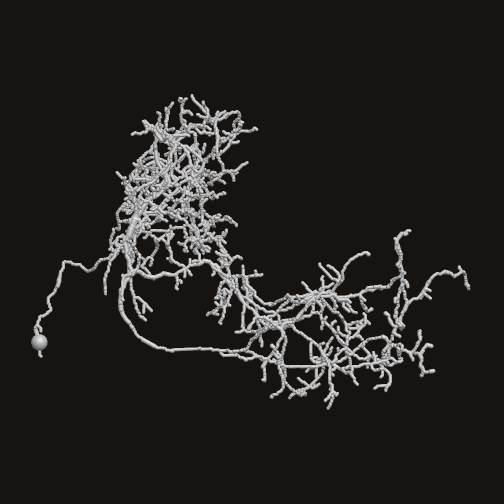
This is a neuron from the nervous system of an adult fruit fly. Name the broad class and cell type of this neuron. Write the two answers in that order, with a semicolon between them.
central-brain intrinsic neuron; CB0431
